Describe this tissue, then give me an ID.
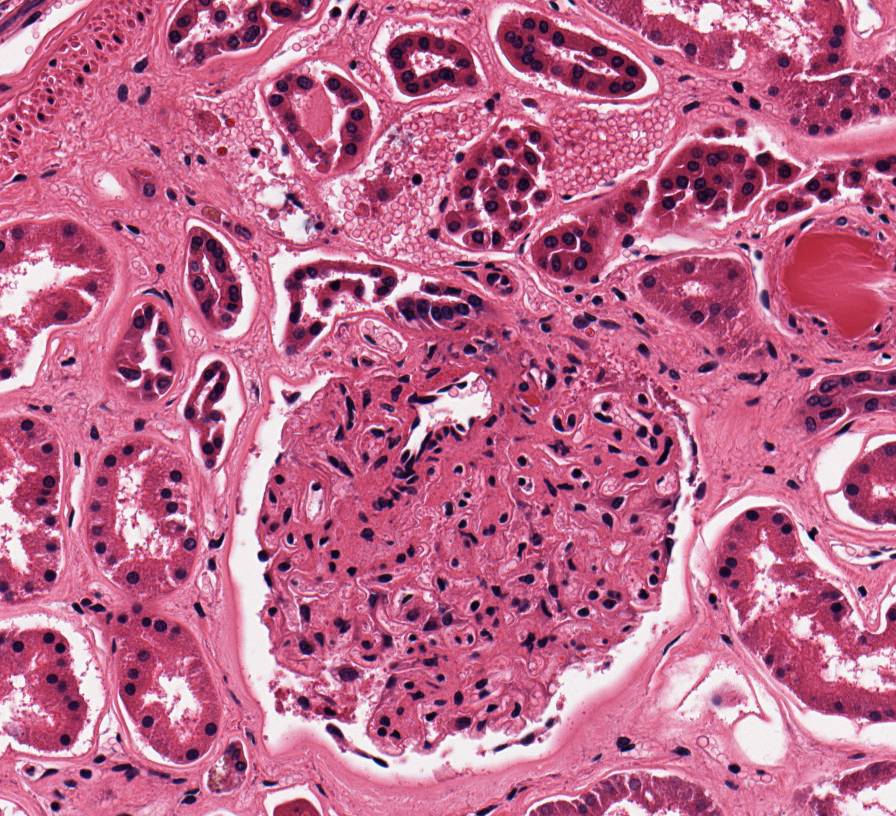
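Look first at the centre: one large rounded glomerulus, ringed by cross-sectioned tubules. Most of those tubules are lined by cuboidal epithelium with pink granular cytoplasm and round dark nuclei. Now find the tubule at the upper right; it holds a homogeneous bright red-pink cast. At the top centre, numerous red blood cells crowd the interstitium. This is renal cortex.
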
